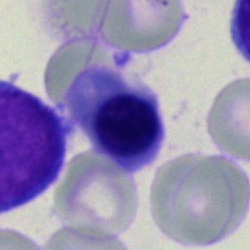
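Erythroblast, stained human bone marrow smear, centre of field. Outline oval, long axis upper left to lower right. Chromatin dense, very dark purple, nearly uniform; no nucleoli visible. Moderate rim of pale greyish-lilac cytoplasm, mostly on upper left of nucleus.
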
